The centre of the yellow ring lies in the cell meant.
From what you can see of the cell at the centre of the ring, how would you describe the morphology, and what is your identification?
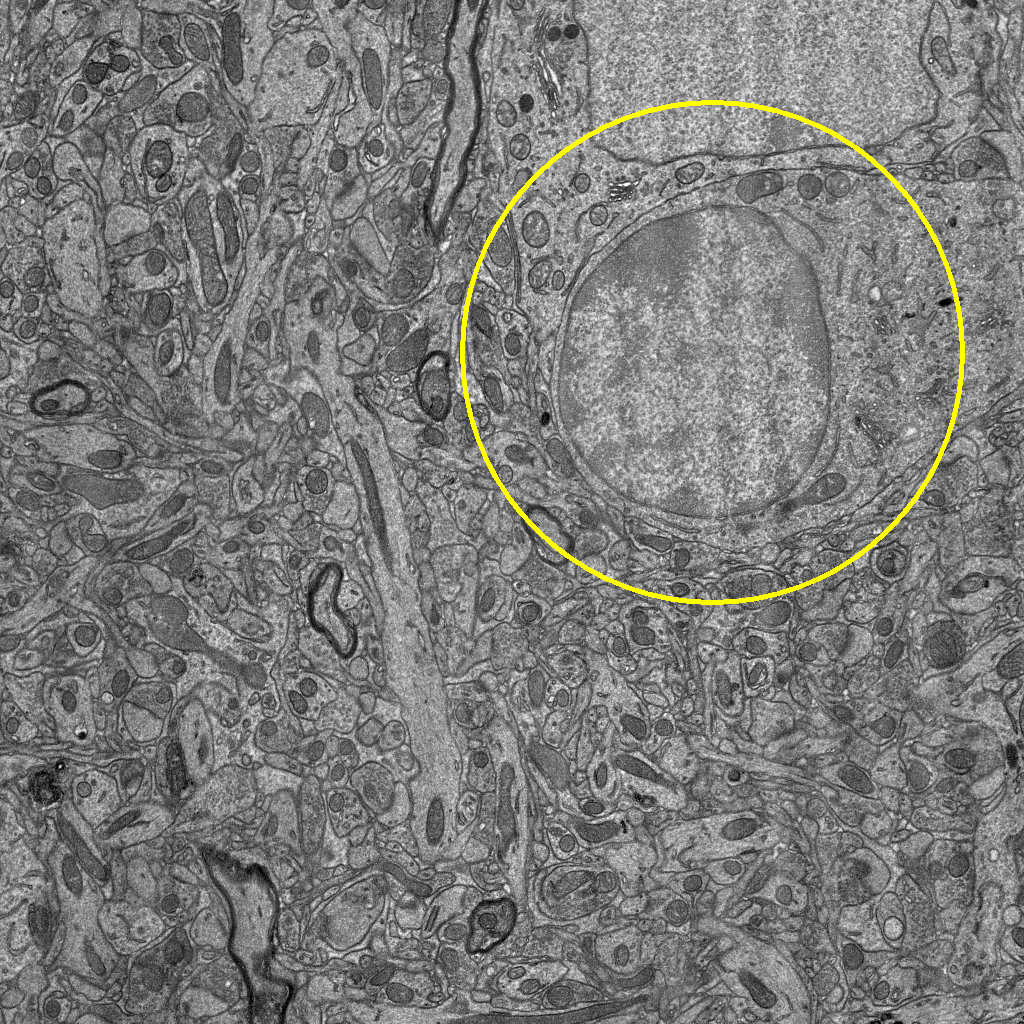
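Quick look: the whole nucleus is in the plane, large and roundish-oval, with a smooth envelope and no deep infoldings. Chromatin's mottled, darker patches scattered through a paler nucleus, not a thick dark rim on the envelope. Cytoplasm's thin on the left, much broader on the right. That's an oligodendrocyte.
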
